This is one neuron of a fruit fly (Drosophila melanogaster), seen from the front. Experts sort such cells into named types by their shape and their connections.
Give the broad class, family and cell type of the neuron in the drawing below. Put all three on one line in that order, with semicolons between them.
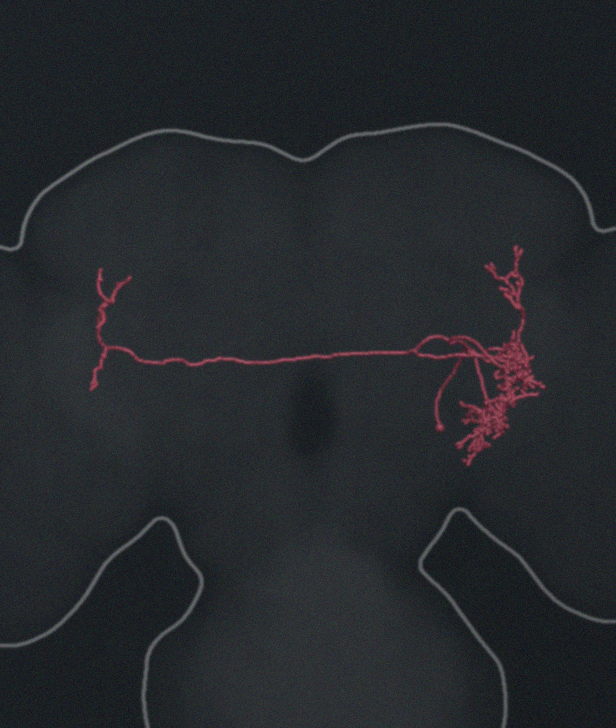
central-brain intrinsic neuron; hemilineage VLPl&p2_posterior; CB1139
